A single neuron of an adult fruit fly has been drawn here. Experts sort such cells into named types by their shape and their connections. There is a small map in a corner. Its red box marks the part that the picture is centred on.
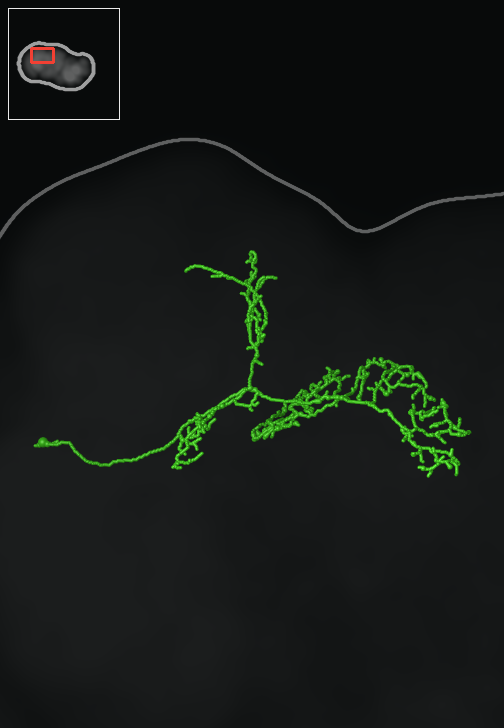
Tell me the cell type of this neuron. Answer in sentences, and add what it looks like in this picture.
Its cell type is FB6W. This is a central-brain intrinsic neuron. The cell body can be seen on the left of the picture. The picture shows dozens of branch ends.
